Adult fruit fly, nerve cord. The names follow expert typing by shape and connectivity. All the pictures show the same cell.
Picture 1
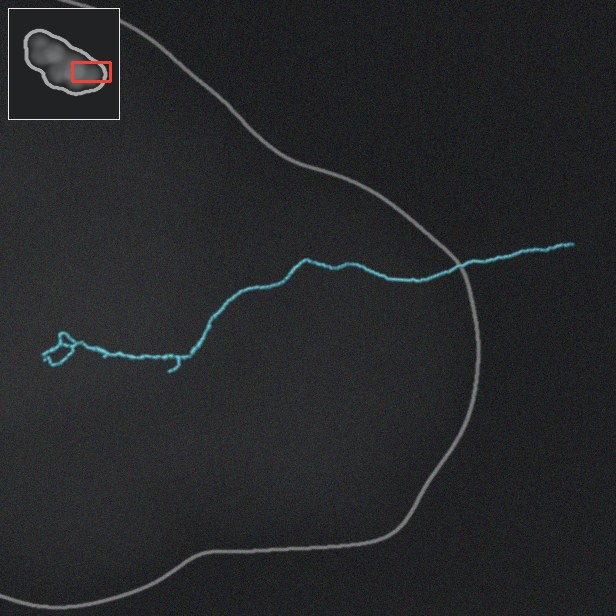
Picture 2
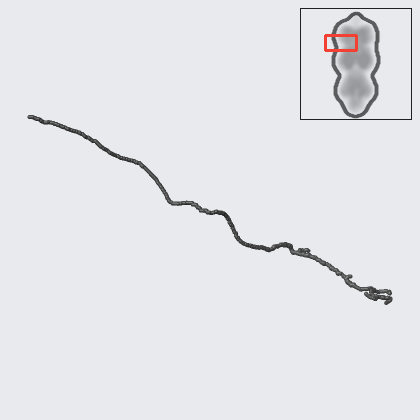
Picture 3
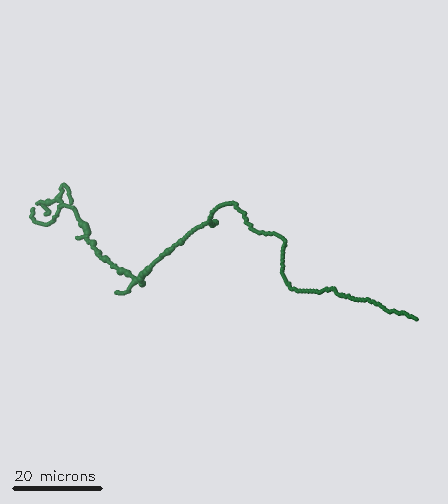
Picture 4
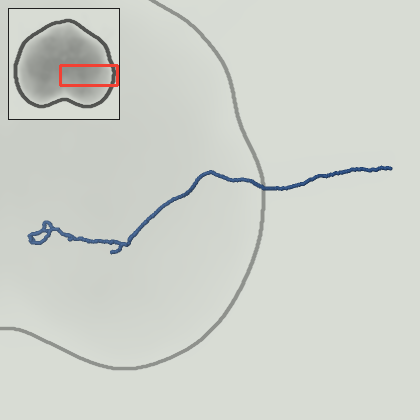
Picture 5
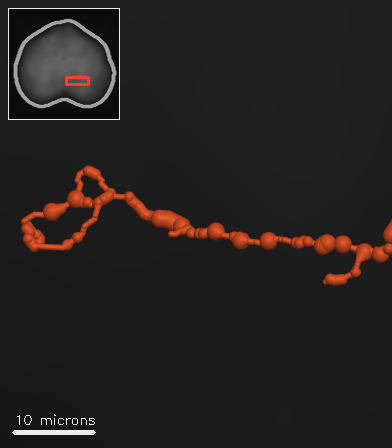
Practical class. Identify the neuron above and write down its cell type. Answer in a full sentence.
The cell type is WG1.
